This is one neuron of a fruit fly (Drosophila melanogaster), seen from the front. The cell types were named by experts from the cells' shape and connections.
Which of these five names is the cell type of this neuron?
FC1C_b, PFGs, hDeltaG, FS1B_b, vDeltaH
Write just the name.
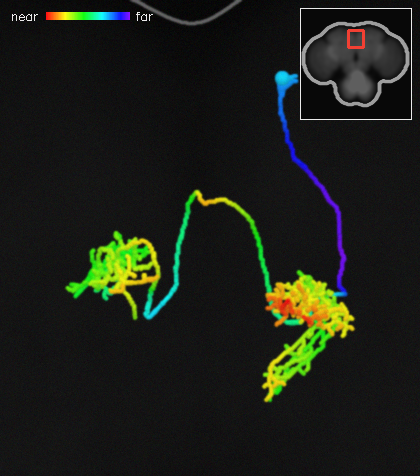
hDeltaG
